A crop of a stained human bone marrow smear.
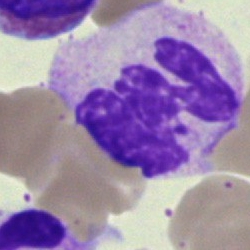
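Segmented neutrophil with a roughly round, smooth outline. Checked in turn, the chromatin is dark purple and coarsely clumped with paler patches, and the cytoplasm is plentiful and pale lilac-grey, holding fine, scattered pinkish-purple granules.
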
